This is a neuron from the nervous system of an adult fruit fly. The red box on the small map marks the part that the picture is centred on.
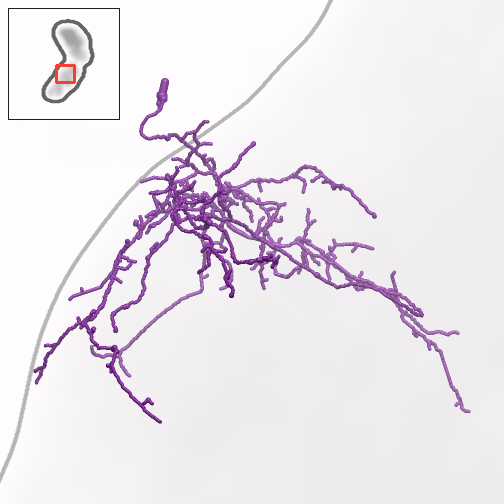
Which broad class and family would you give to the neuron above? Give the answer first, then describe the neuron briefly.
This is a nerve-cord intrinsic neuron. The family is hemilineage 17A. Dozens of branch ends can be seen. In this view it is wider than it is tall.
